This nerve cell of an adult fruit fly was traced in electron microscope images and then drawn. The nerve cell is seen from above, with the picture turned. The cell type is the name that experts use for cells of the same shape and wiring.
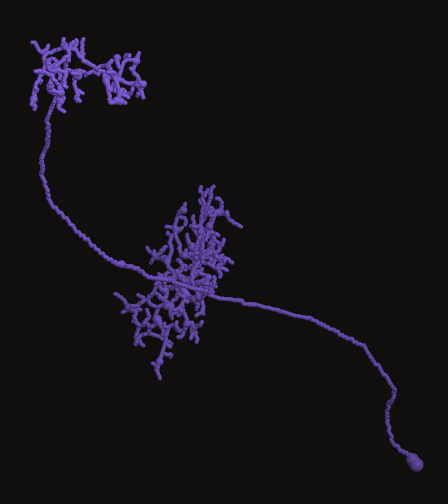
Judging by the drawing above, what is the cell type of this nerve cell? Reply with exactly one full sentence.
This nerve cell belongs to the cell type Tm32.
